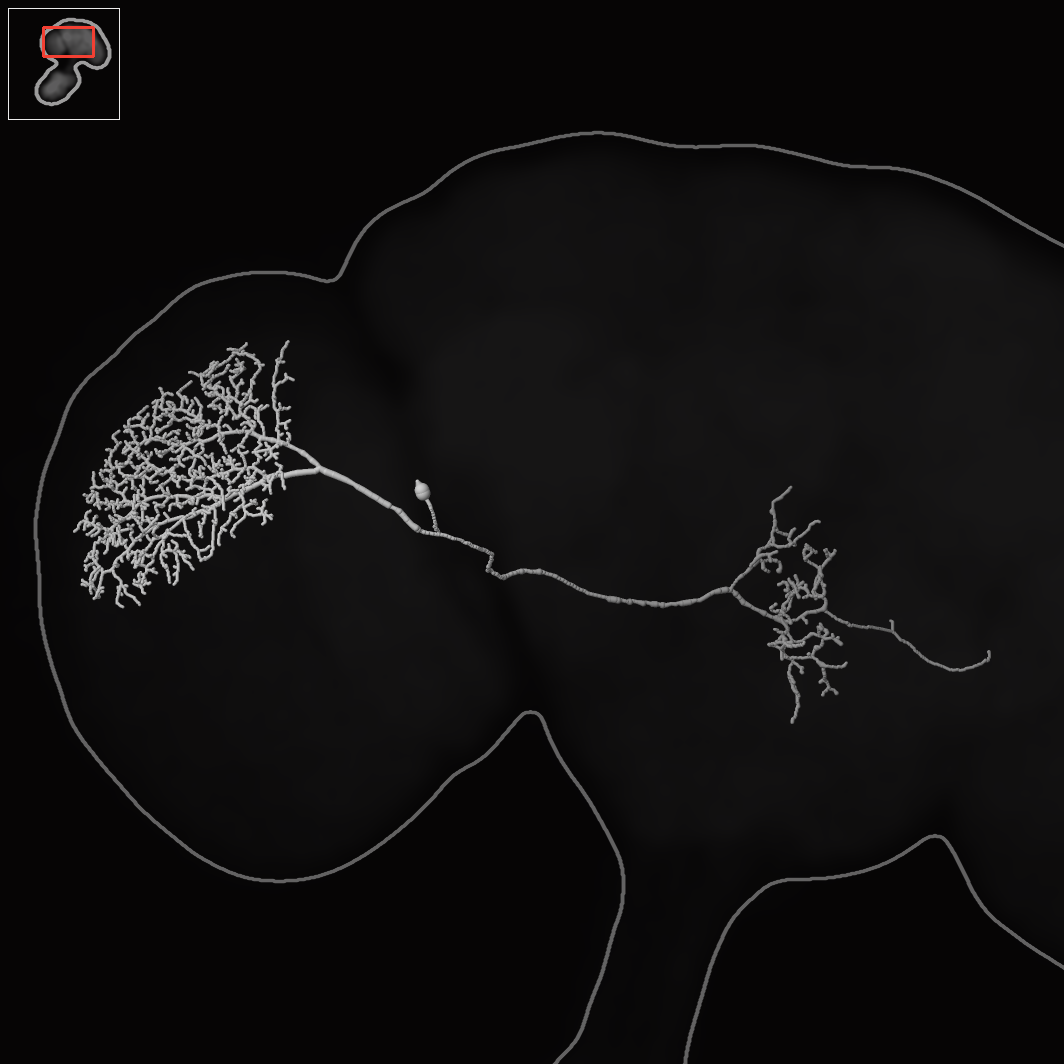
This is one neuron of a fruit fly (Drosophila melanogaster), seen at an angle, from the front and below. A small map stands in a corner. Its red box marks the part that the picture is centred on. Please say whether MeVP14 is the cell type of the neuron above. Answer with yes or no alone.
no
